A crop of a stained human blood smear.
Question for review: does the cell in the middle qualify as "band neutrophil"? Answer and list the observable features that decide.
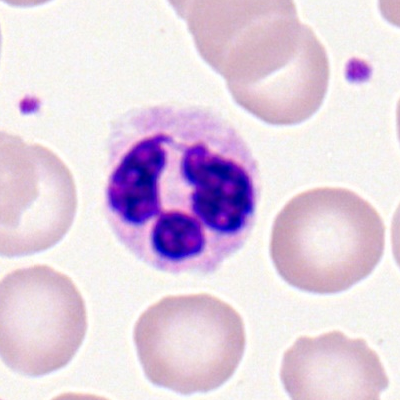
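Looking at the nucleus, I count three lobes, the smallest at the bottom beneath the other two.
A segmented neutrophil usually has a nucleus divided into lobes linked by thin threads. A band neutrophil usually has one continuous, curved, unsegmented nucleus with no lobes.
So the lobes go with segmented neutrophil and against band neutrophil. Next, the chromatin: dark purple and coarsely clumped.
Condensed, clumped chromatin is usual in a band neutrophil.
That point, then, does not tell against band neutrophil. Weighing it all, the cell is a segmented neutrophil, not a band neutrophil.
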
